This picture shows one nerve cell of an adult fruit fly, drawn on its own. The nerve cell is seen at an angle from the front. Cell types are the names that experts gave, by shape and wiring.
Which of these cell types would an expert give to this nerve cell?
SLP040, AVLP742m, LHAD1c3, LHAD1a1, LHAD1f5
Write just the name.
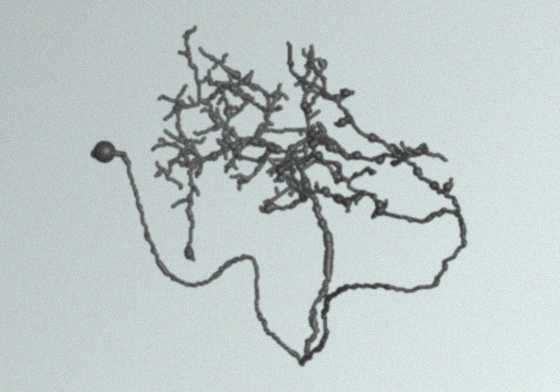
LHAD1f5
